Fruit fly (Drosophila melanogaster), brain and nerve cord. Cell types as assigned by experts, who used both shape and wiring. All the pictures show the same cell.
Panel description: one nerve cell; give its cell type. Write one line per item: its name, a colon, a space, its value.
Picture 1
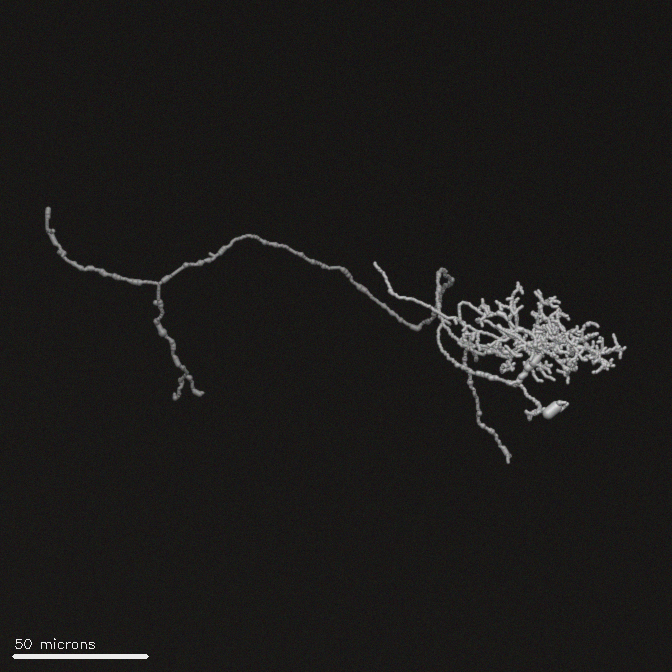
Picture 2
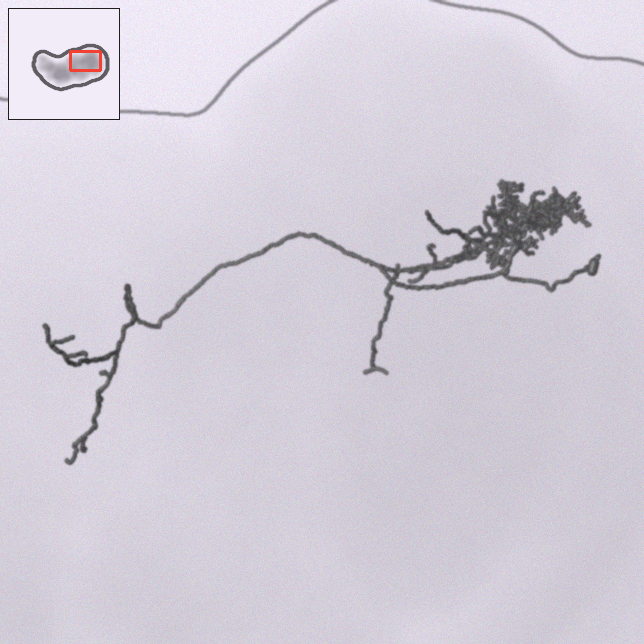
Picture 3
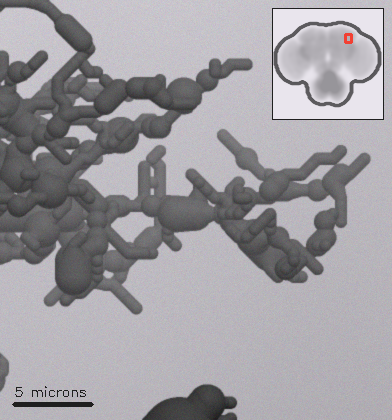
cell type: AOTU008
